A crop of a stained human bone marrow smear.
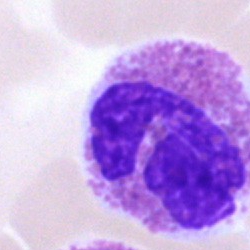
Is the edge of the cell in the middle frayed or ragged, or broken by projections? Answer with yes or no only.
No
